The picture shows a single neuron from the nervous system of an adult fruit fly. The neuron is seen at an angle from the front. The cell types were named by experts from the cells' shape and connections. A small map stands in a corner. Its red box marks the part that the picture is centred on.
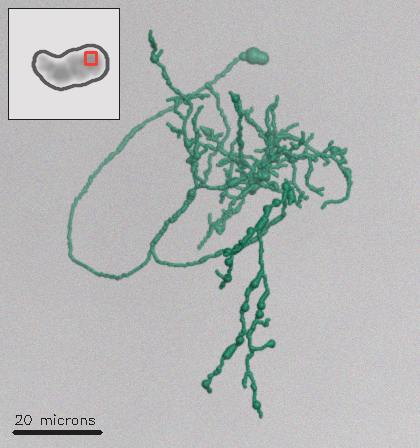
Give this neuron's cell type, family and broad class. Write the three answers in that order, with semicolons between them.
LHPV2e1_a; hemilineage VLPp&l1_anterior; central-brain intrinsic neuron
